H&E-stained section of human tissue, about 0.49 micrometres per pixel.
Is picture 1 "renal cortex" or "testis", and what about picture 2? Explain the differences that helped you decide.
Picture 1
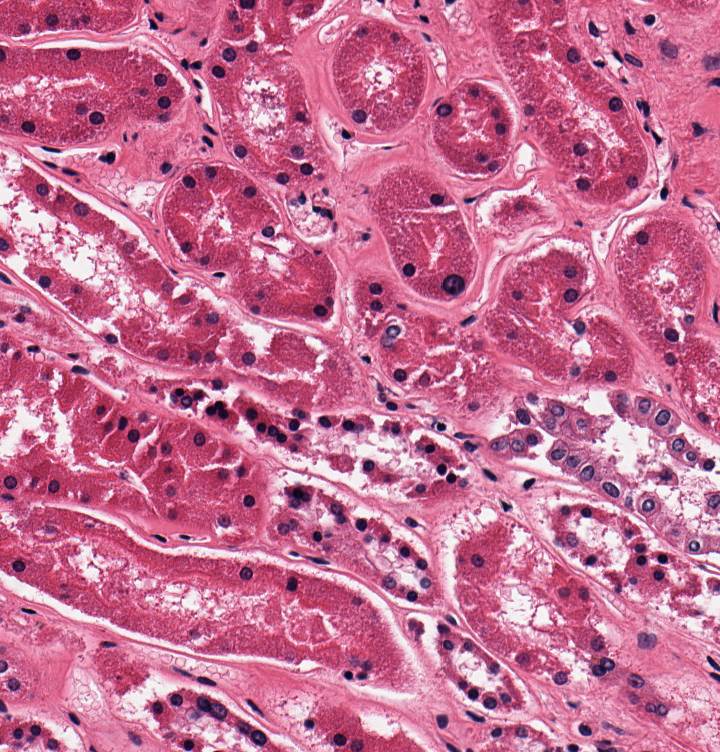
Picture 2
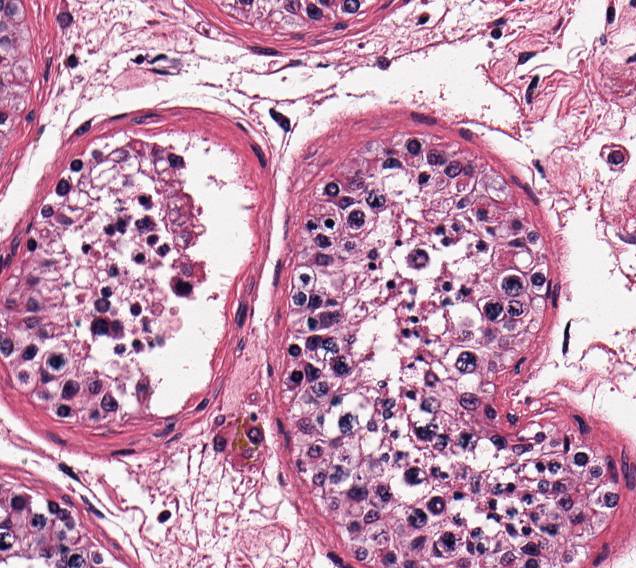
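Renal cortex is in picture 1, testis in picture 2. Its tubules are closely set, round in the upper middle and cut lengthwise on an upper-left to lower-right slant in much of the left and lower half. Most are lined by a single layer of cuboidal to low columnar cells with abundant, deeply eosinophilic, granular cytoplasm and small, round, dark, widely spaced nuclei. The testis shows two large rounded tubules cut across, each bounded by a thick, layered, pink wall containing flattened, elongated nuclei. Many layers of rounded cells fill them, not a single-layered epithelium, and large round cells with coarse, clumped dark chromatin and pale cytoplasm are numerous in the right tubule.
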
